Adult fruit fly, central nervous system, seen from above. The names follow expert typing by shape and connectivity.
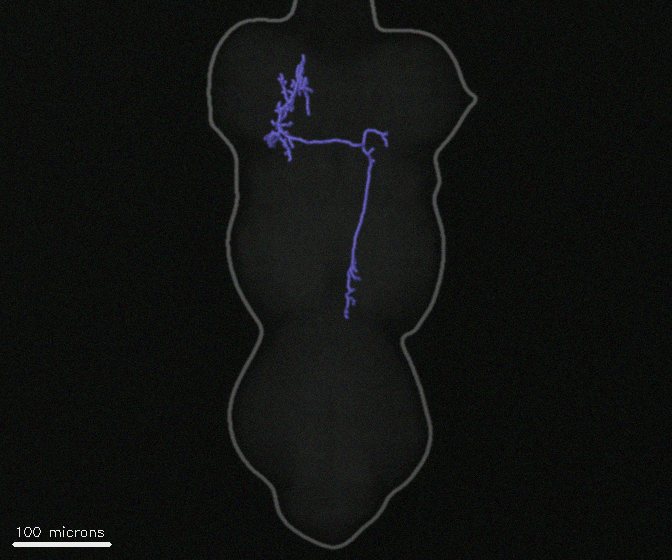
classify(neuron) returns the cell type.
IN06A067_a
